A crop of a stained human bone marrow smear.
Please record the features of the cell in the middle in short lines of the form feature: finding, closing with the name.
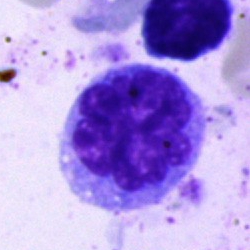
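Over the nucleus: two tiny black dots.
Chromatin: dark purple, clumped, paler patches between clumps.
Cytoplasm: rim around nucleus, widest at lower left.
Granules: none distinct.
Cell type: monocyte.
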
